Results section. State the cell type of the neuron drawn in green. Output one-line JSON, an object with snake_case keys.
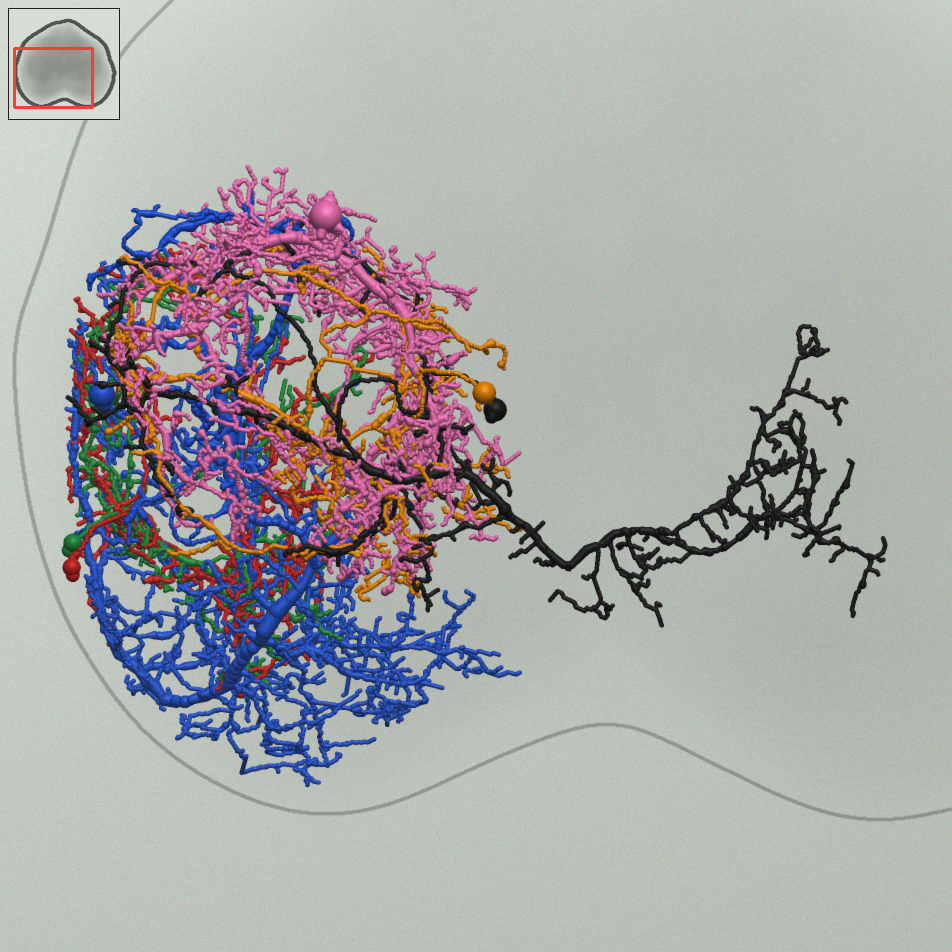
{"cell_type": "IN16B082"}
